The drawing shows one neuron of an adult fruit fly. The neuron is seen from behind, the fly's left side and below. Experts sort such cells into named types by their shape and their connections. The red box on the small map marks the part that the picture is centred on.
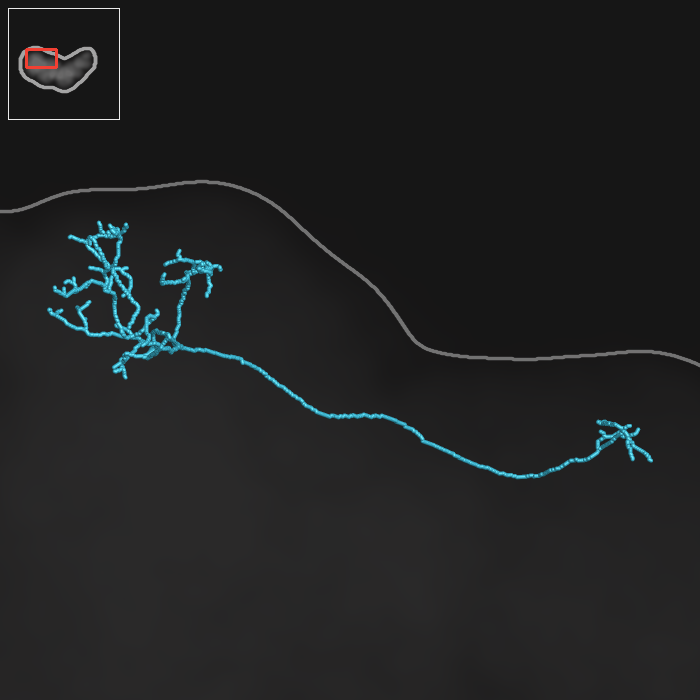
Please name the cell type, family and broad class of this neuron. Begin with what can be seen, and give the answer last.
Dozens of branch ends can be seen. As drawn here it is wider than it is tall. It is of cell type CB4141. Its family is hemilineage LHd1. Its broad class is central-brain intrinsic neuron.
